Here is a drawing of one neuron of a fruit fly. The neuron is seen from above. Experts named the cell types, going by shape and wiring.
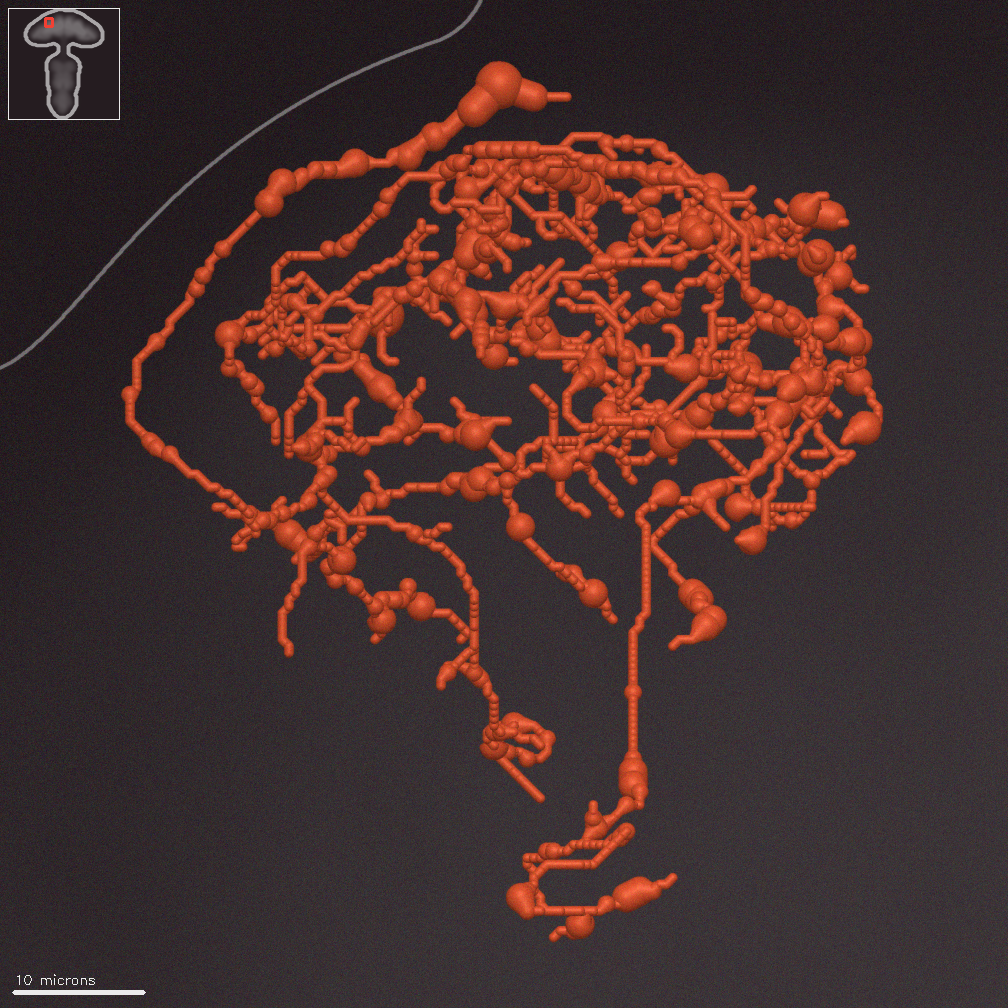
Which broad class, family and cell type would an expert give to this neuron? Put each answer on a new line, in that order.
central-brain intrinsic neuron
hemilineage VLPa1_lateral
AVLP309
